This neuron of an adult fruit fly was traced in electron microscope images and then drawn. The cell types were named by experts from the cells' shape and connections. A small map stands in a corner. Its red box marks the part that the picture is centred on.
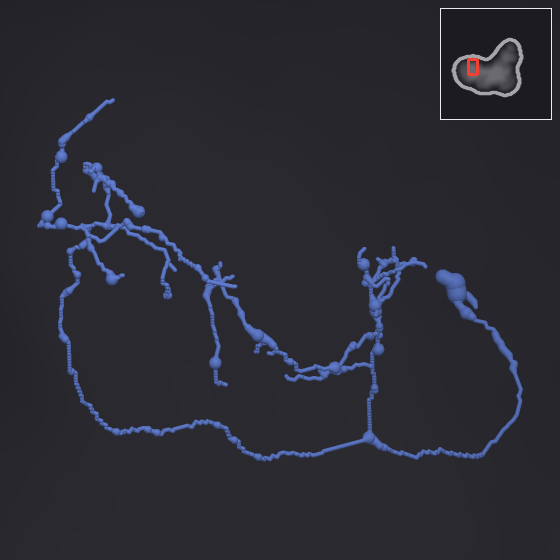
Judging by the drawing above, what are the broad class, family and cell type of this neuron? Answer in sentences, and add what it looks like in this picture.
Its broad class is central-brain intrinsic neuron. The family is hemilineage VLPp&l1_anterior. The cell type is LHPV2c5. The cell body can be seen on the right of the picture. As drawn here it is wider than it is tall.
